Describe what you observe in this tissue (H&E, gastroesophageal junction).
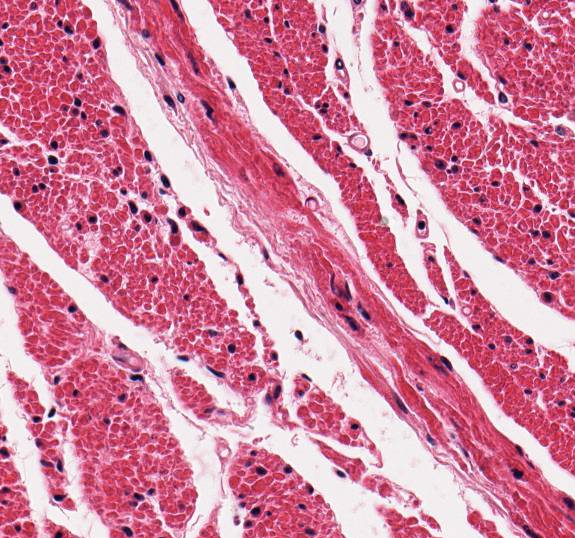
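Muscle bundles make up the field, running diagonally from upper left to lower right. Most are cut across, showing tightly packed small polygonal pink cell profiles. Connective tissue between bundles is scant, forming only thin pale strands. No epithelium, glands or fat cells are present.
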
